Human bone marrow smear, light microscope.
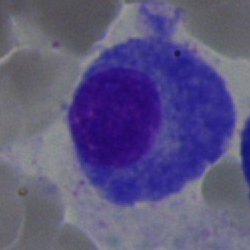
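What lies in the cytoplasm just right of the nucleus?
A paler zone.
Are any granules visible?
No, I can't find any.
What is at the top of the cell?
A small ragged tuft of blue cytoplasm projects there.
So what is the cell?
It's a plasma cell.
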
